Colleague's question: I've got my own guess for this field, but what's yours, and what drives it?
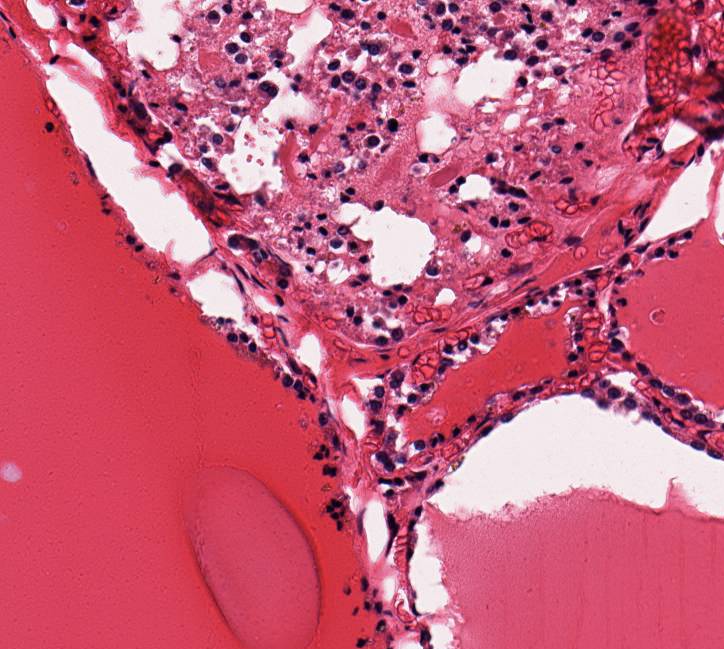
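Thyroid follicle: one large follicle filled with homogeneous pink colloid takes up most of the left half. Being hollow and colloid-filled, it differs from the solid sheets and cords of parathyroid gland. The follicles are lined by a single layer of flattened to low cuboidal cells with dark nuclei. White clefts separate colloid from lining along several follicle edges.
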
